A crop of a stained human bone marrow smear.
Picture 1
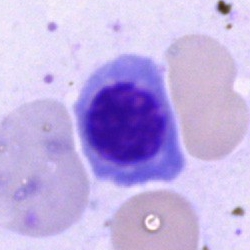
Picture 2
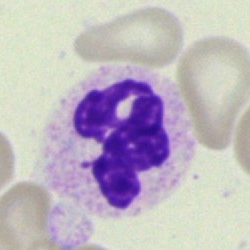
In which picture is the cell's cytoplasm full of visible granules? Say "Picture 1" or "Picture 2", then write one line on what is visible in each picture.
Picture 2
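Picture 1: No granules are visible in the cytoplasm.
Picture 2: Fine lilac granules are scattered evenly through the cytoplasm.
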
